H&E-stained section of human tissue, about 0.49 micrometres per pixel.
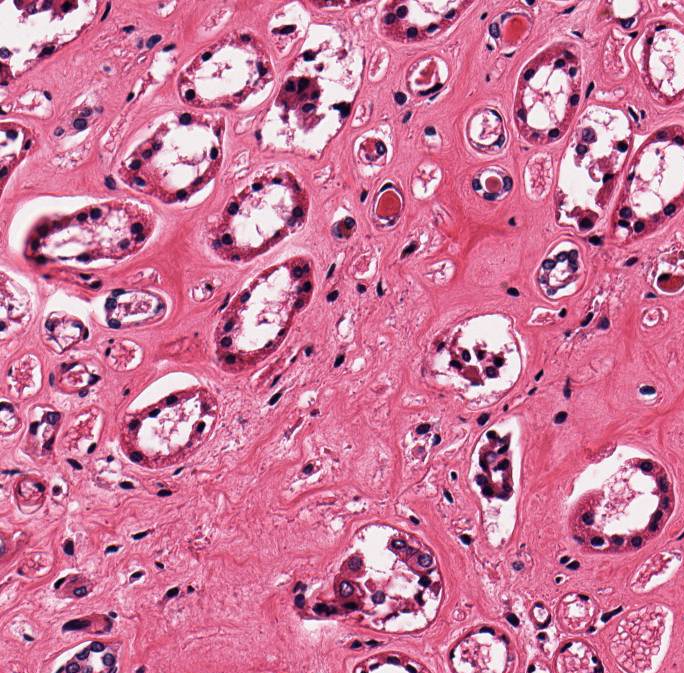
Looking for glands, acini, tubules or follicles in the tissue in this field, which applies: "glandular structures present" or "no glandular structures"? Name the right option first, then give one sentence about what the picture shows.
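Glandular structures present. Rounded to oval epithelial units are scattered across the whole field, each separated from the next by stroma.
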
